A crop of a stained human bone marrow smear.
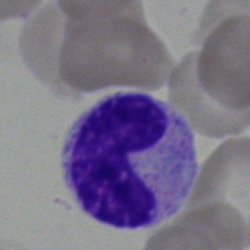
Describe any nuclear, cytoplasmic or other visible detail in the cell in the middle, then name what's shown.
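Let's start with the outline: it's round, and the edge is smooth. Now look at the nucleus. It's kidney-shaped, with a deep notch that opens to the right, and its chromatin is dark purple and coarsely clumped. Around it, the cytoplasm is a pale lilac. What you're looking at is a band neutrophil.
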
